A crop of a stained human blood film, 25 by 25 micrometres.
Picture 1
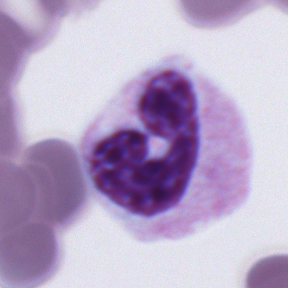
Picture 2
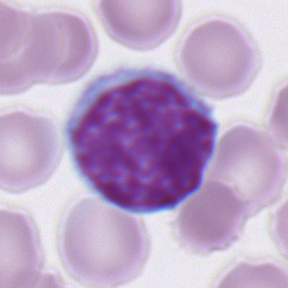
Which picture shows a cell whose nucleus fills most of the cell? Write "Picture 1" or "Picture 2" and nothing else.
Picture 2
